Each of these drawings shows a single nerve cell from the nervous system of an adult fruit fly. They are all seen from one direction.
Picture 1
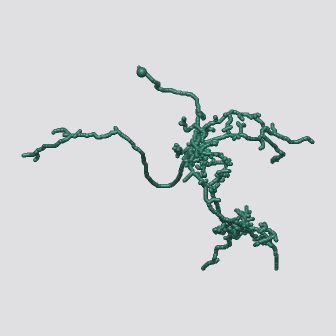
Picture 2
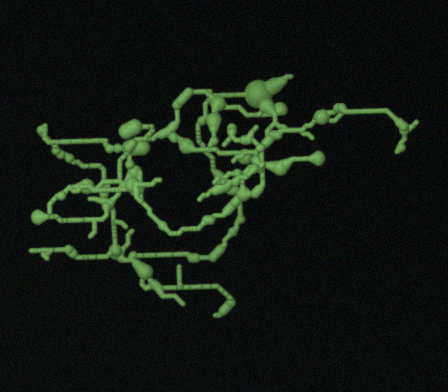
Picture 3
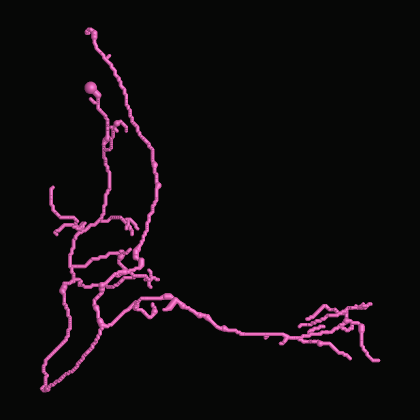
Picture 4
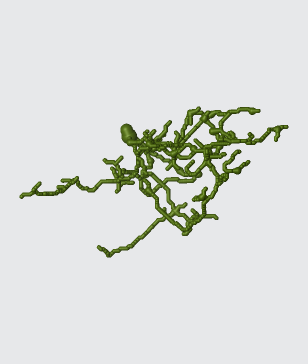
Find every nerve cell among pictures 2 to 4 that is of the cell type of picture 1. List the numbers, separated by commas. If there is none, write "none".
none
